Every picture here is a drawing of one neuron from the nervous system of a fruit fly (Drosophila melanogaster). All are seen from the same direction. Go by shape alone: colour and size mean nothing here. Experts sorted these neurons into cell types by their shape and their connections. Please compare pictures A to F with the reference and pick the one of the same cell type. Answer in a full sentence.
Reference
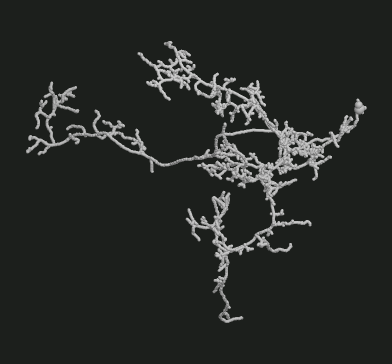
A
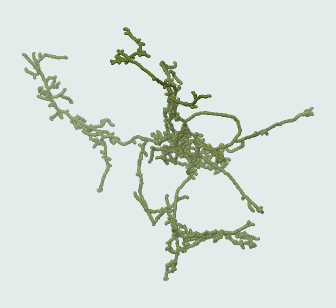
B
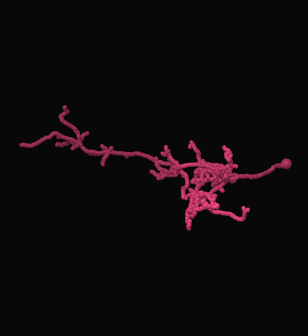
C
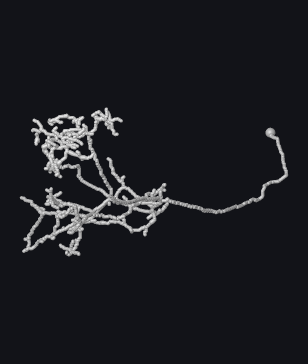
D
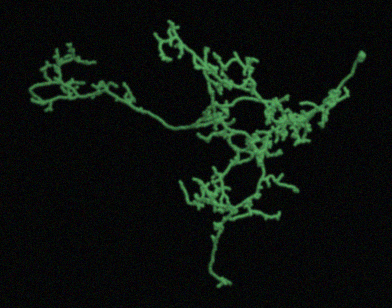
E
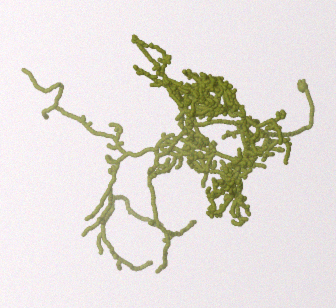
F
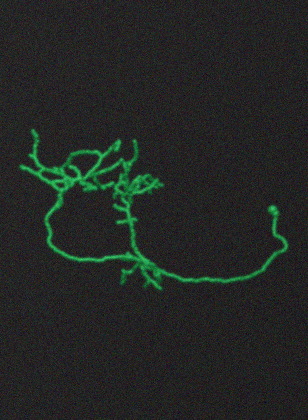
The neuron in picture D is of the same cell type.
